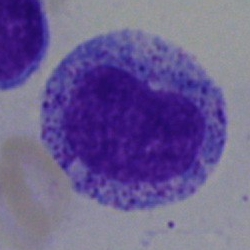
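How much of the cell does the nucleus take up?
Most of it, leaving a rim of cytoplasm all round.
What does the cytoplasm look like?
Pale greyish blue, with many dark purple granules scattered throughout.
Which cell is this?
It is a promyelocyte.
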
